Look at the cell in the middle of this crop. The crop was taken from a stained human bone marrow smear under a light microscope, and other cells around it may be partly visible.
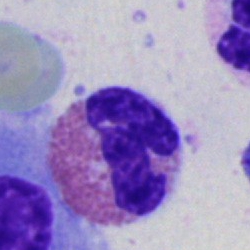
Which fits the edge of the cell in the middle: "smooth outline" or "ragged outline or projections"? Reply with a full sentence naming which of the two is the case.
It is a smooth edge that this cell shows.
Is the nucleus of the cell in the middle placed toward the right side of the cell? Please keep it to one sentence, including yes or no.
Yes, the nucleus is placed toward the right side of this cell.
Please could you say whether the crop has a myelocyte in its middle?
no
